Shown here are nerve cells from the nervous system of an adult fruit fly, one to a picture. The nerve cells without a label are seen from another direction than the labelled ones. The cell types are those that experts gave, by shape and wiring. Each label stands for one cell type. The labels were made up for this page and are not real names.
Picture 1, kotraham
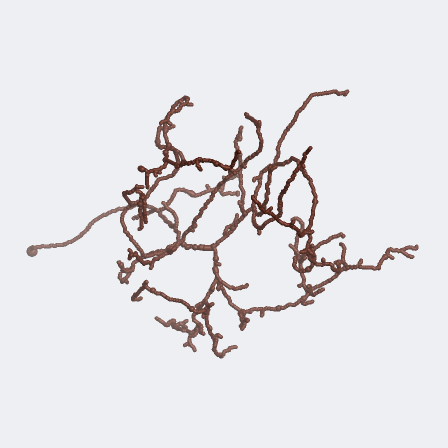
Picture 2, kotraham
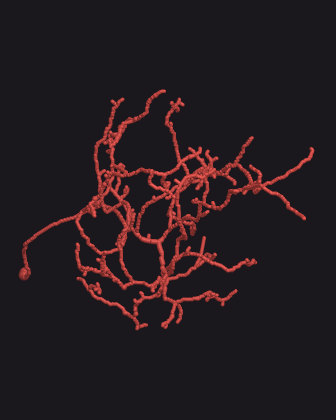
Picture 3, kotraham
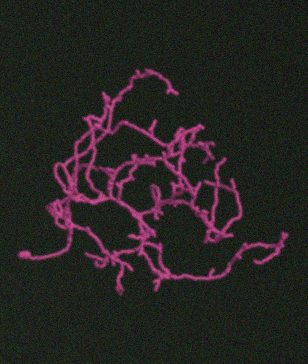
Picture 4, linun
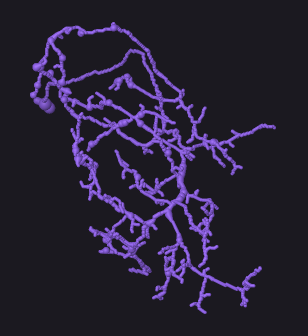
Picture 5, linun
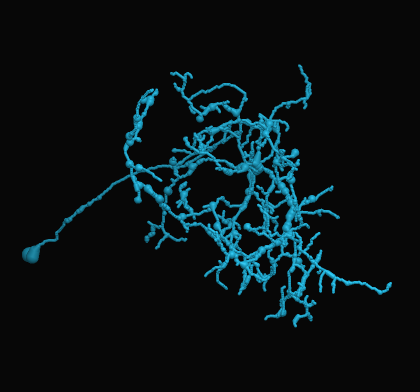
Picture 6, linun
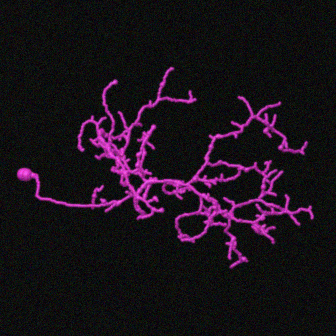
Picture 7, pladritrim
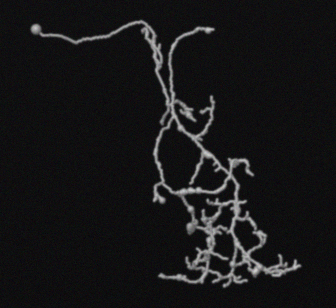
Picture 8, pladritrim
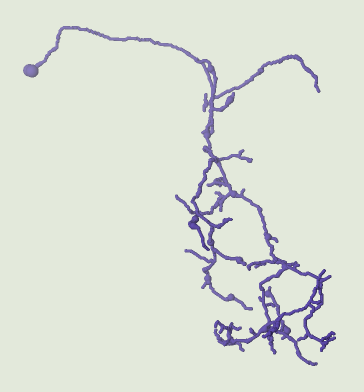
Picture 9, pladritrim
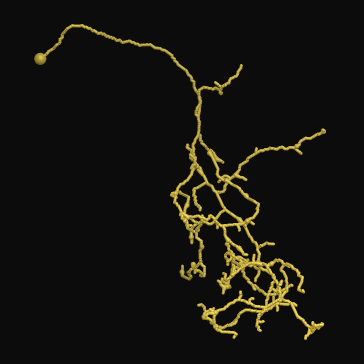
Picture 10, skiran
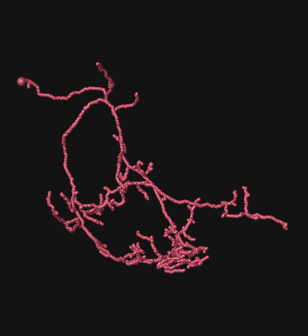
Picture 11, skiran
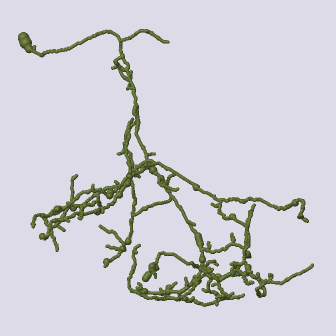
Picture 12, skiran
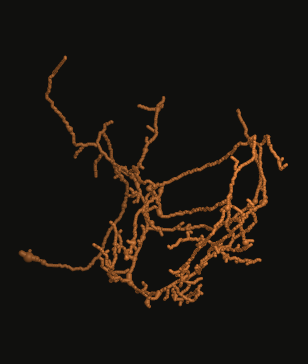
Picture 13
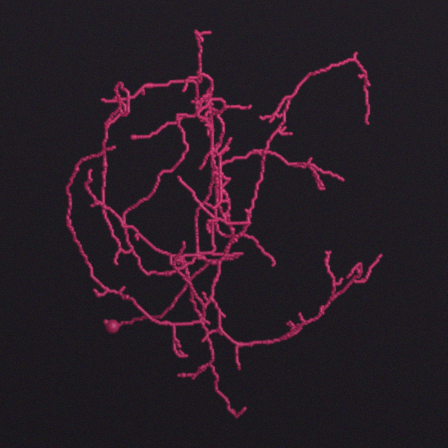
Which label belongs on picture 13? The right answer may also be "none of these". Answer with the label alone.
kotraham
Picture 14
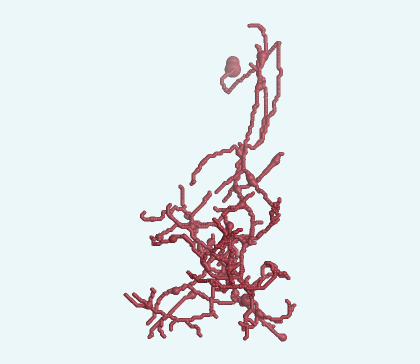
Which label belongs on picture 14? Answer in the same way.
pladritrim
